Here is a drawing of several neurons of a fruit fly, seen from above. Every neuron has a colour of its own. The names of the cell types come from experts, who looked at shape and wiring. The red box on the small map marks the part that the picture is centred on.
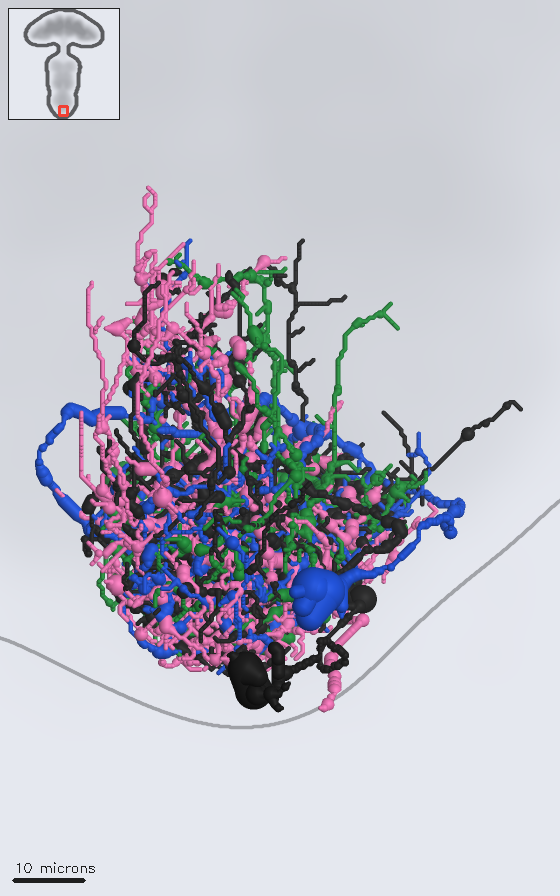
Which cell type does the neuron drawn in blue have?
INXXX221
